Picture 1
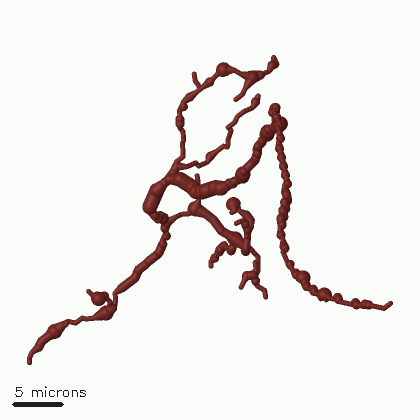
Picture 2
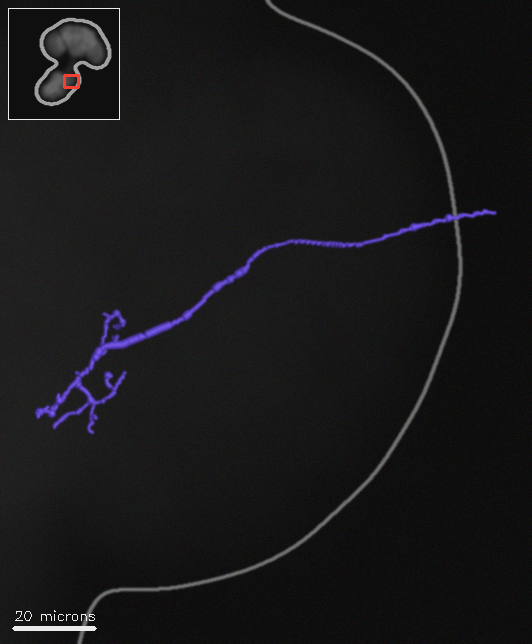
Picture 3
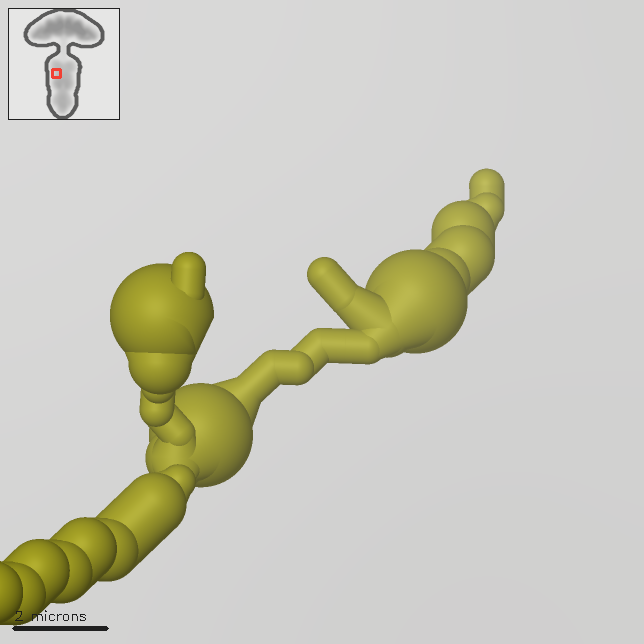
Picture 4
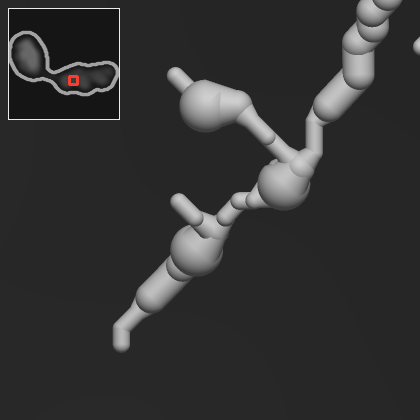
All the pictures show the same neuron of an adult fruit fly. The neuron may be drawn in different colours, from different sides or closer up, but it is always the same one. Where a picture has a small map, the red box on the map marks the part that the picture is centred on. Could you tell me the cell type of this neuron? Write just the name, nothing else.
SNta04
